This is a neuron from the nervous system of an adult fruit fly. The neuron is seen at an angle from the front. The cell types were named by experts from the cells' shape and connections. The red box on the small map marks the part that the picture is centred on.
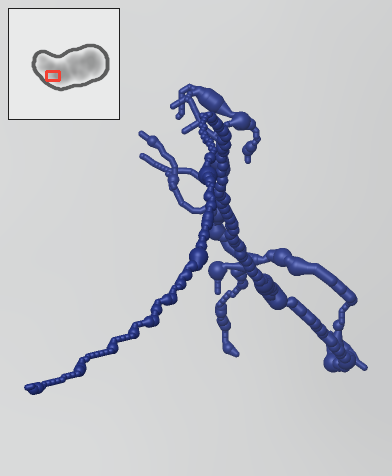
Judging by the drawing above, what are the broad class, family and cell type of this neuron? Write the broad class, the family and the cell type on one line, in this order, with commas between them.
sensory neuron entering the nerve cord, class mechanosensory tactile, SNta04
